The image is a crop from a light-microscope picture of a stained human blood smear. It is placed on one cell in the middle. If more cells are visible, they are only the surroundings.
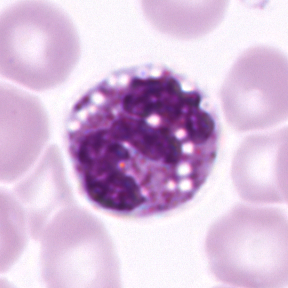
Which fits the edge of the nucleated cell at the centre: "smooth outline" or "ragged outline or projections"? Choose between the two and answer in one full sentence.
The edge of the cell is smooth and even.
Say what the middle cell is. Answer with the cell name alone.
eosinophil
